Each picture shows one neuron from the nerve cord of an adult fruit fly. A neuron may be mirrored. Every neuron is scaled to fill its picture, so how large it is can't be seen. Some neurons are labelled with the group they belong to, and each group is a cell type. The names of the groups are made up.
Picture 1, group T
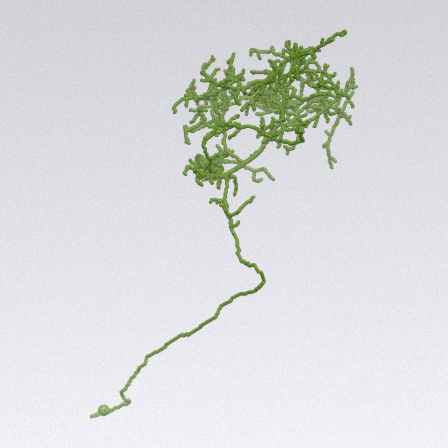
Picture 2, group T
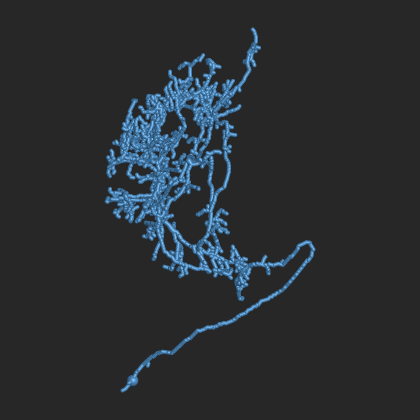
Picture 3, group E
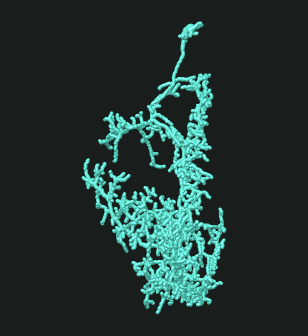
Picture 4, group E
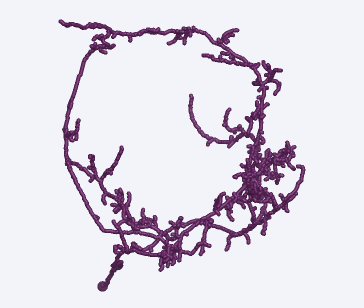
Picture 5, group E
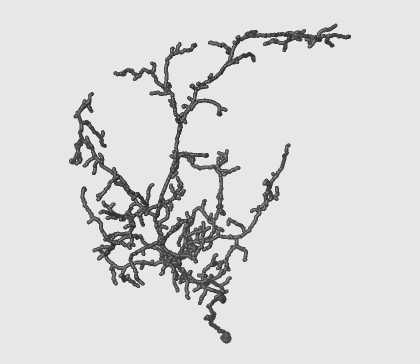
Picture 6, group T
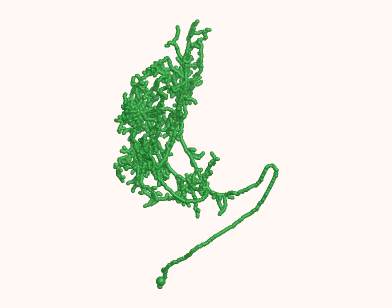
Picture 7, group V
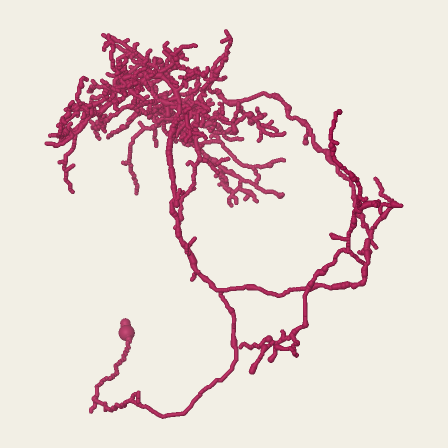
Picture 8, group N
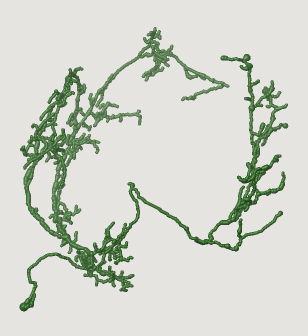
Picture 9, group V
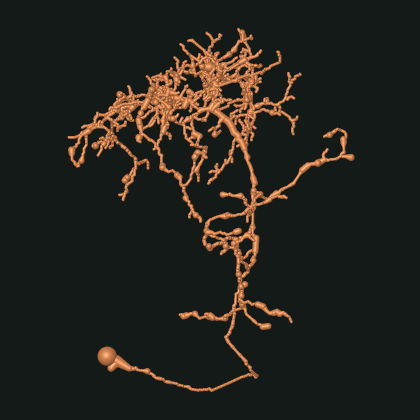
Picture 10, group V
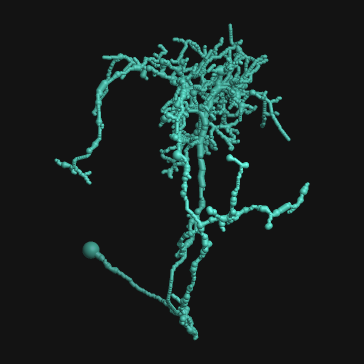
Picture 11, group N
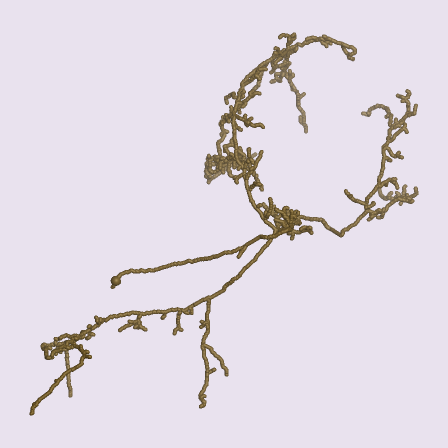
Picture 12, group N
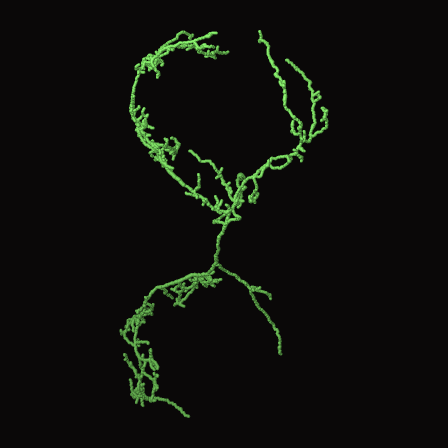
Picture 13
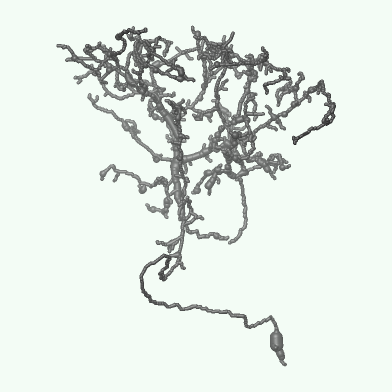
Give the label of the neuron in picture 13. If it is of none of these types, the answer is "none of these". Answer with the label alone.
group T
